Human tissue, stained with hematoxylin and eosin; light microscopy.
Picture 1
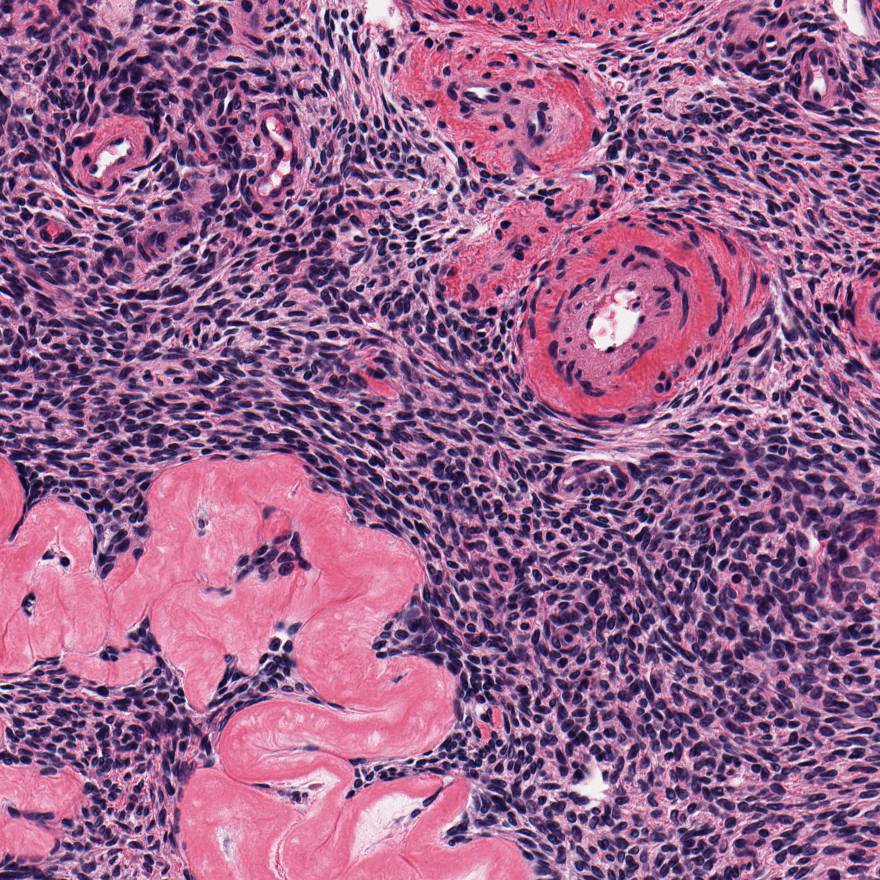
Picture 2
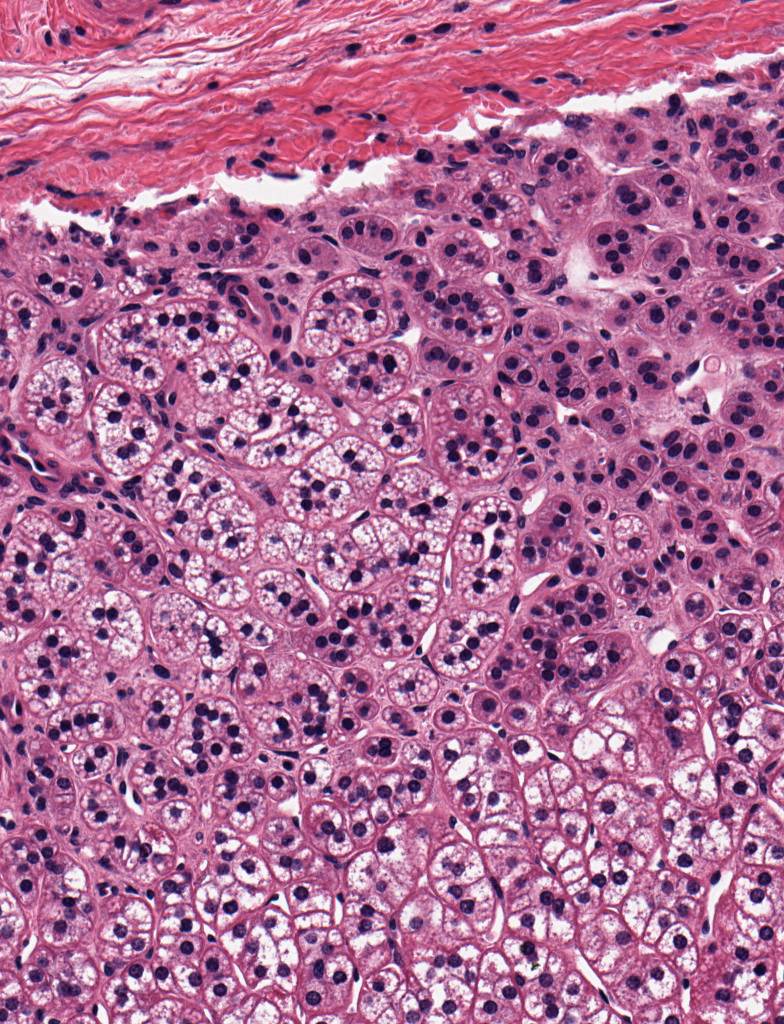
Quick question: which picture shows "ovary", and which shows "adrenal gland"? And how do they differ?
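Let me see: picture 1 is ovary, and picture 2 is adrenal gland. In the ovary, most cells are spindle to ovoid, with dark oval nuclei and scant cytoplasm. Thick-walled vessels with concentric pink walls and small lumens sit in the upper half, the largest at upper right, and the cells around that one are arranged in concentric layers about it. Two small vessels with narrow open lumens lie close together at upper left. The adrenal gland looks different: below the fibrous band, epithelial cells form rounded nests and short cords, with no central lumens. Just under that band, at upper right, their cytoplasm is denser pink with few clear vacuoles; to the left and lower down it turns pale, finely vacuolated and foamy.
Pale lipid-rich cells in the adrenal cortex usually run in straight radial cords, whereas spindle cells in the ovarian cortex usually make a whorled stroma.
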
